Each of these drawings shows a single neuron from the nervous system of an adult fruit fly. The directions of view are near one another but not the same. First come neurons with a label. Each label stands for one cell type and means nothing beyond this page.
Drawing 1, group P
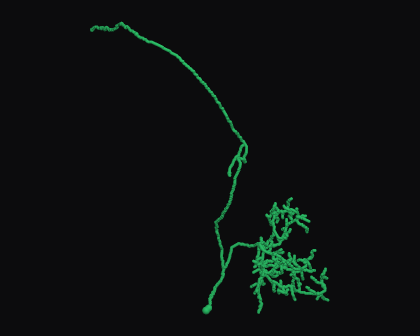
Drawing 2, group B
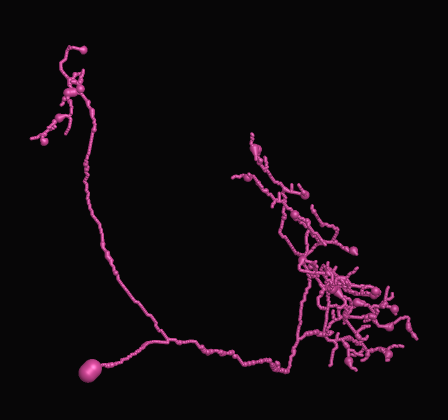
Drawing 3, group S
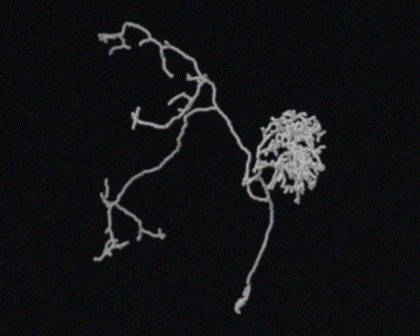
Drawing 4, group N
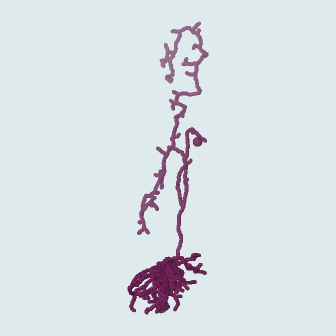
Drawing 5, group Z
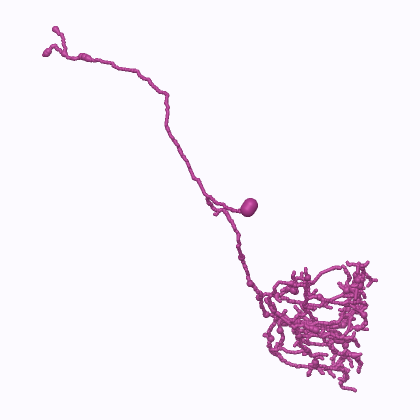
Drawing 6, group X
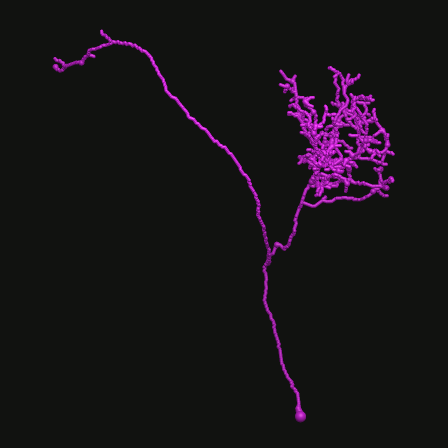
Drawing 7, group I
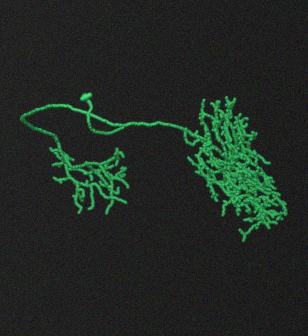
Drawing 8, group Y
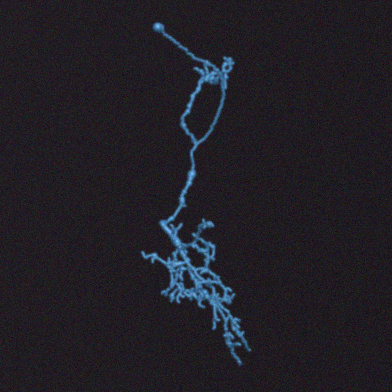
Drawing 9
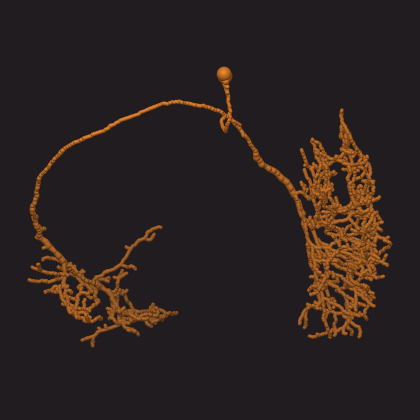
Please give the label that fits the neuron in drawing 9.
group I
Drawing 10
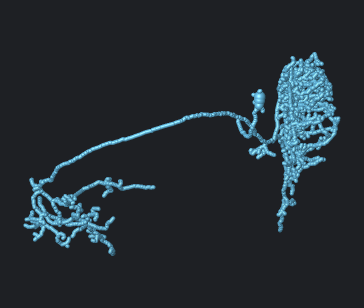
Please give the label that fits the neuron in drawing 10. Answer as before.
group I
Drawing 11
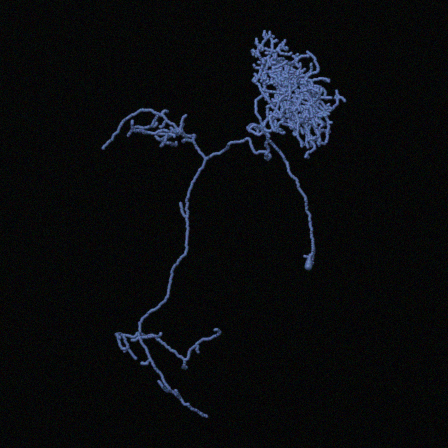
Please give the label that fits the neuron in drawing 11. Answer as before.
group S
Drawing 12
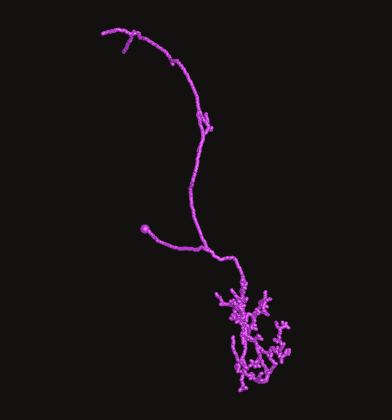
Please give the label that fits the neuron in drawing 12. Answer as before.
group P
